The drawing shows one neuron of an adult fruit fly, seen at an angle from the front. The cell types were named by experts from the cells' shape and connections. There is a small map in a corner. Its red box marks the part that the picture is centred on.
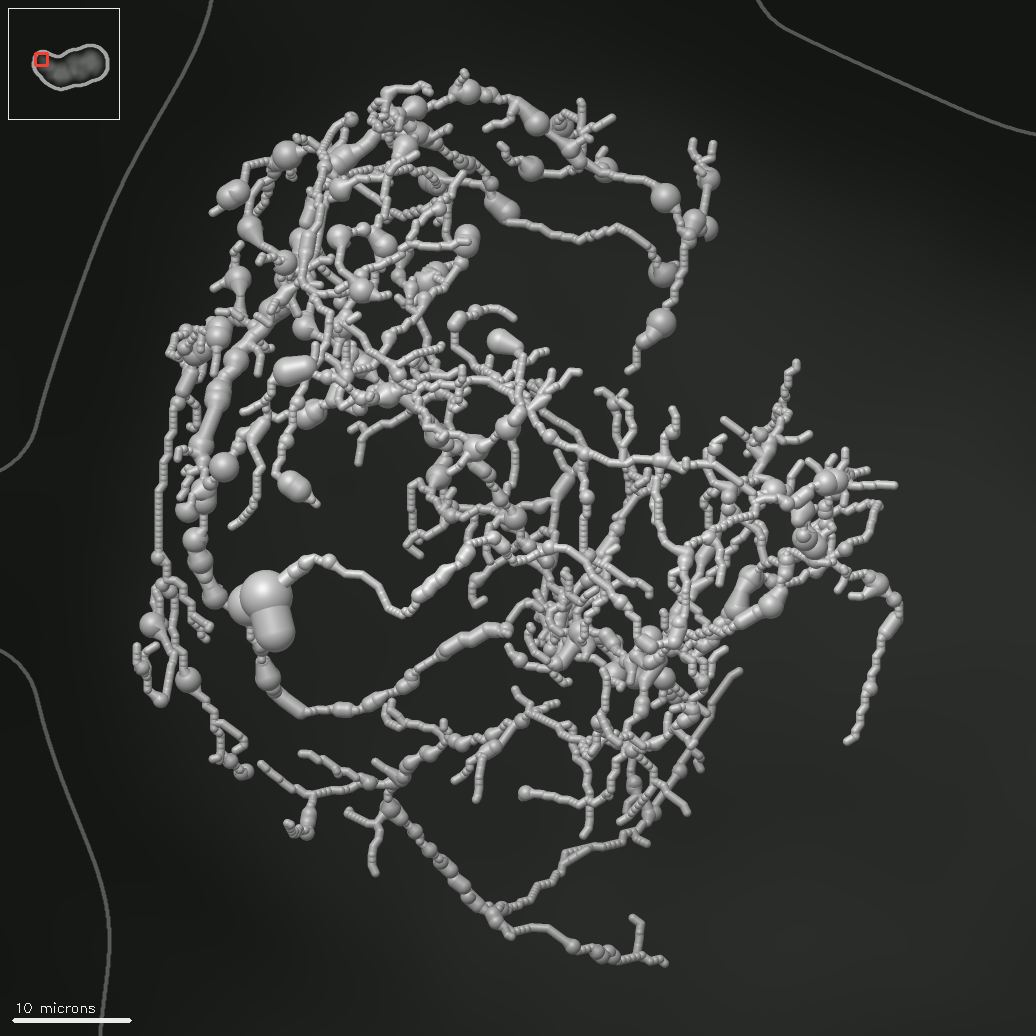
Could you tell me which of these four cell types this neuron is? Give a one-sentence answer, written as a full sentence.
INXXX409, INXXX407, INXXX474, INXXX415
The cell type name for this neuron is INXXX474.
